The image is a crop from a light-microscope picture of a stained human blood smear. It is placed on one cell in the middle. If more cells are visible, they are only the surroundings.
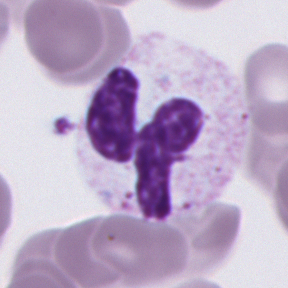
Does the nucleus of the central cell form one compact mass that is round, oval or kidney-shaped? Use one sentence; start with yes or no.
No, this cell's nucleus is lobed instead of forming a single mass.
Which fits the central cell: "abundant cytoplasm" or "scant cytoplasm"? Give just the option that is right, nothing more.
Abundant cytoplasm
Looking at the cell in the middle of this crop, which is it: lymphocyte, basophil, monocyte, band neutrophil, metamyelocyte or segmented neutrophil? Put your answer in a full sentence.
At the center of the crop sits a segmented neutrophil.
